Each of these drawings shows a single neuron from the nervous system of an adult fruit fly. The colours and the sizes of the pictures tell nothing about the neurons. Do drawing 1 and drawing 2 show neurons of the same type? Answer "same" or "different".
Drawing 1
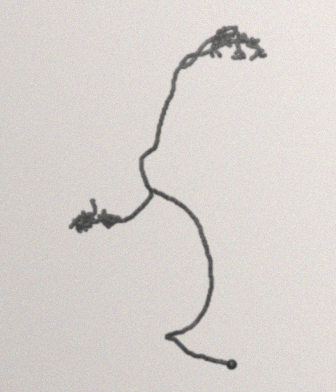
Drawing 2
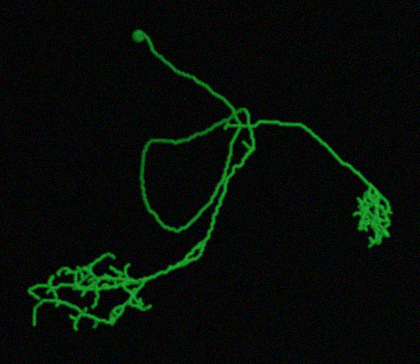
different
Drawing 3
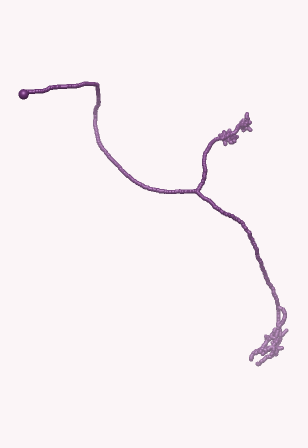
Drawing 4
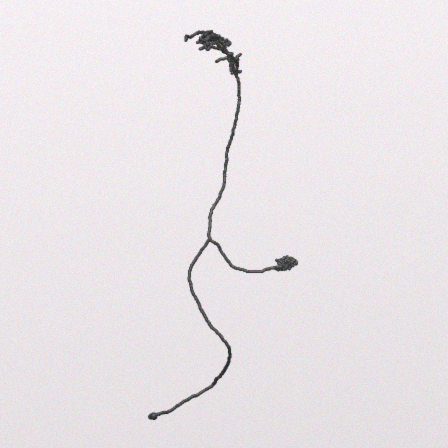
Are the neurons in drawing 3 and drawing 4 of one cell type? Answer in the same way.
different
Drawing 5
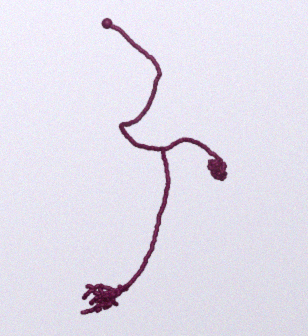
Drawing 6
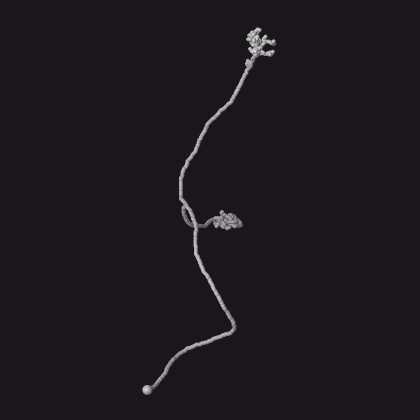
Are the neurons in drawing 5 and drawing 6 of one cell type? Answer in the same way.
different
